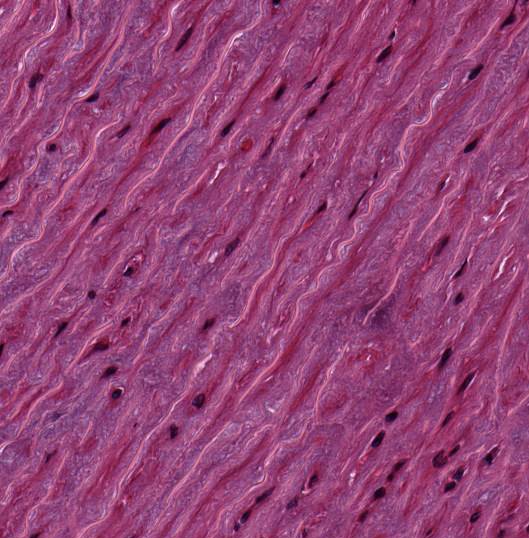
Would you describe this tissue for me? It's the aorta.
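Orientation first: parallel fibres fill the whole field, running obliquely from lower left to upper right. Next, the nuclei: dark and elongated, each lying with its long axis along the fibres. Their number and spread: sparse, and distributed fairly evenly across the field. Finally, the spaces between fibres: narrow pale clefts run parallel to them.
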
